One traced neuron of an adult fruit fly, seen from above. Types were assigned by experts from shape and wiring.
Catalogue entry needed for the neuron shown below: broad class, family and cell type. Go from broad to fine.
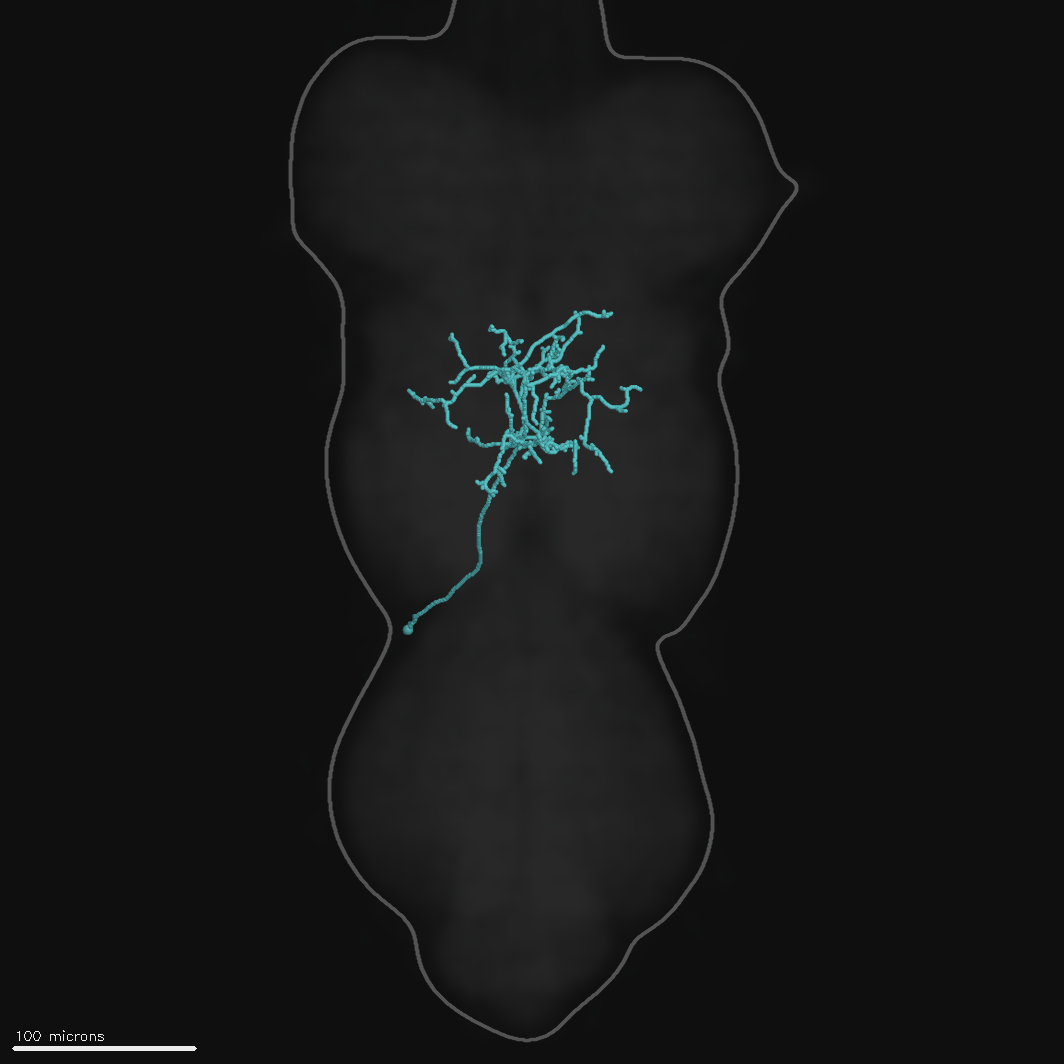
nerve-cord intrinsic neuron; hemilineage 12A; IN12A059_f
